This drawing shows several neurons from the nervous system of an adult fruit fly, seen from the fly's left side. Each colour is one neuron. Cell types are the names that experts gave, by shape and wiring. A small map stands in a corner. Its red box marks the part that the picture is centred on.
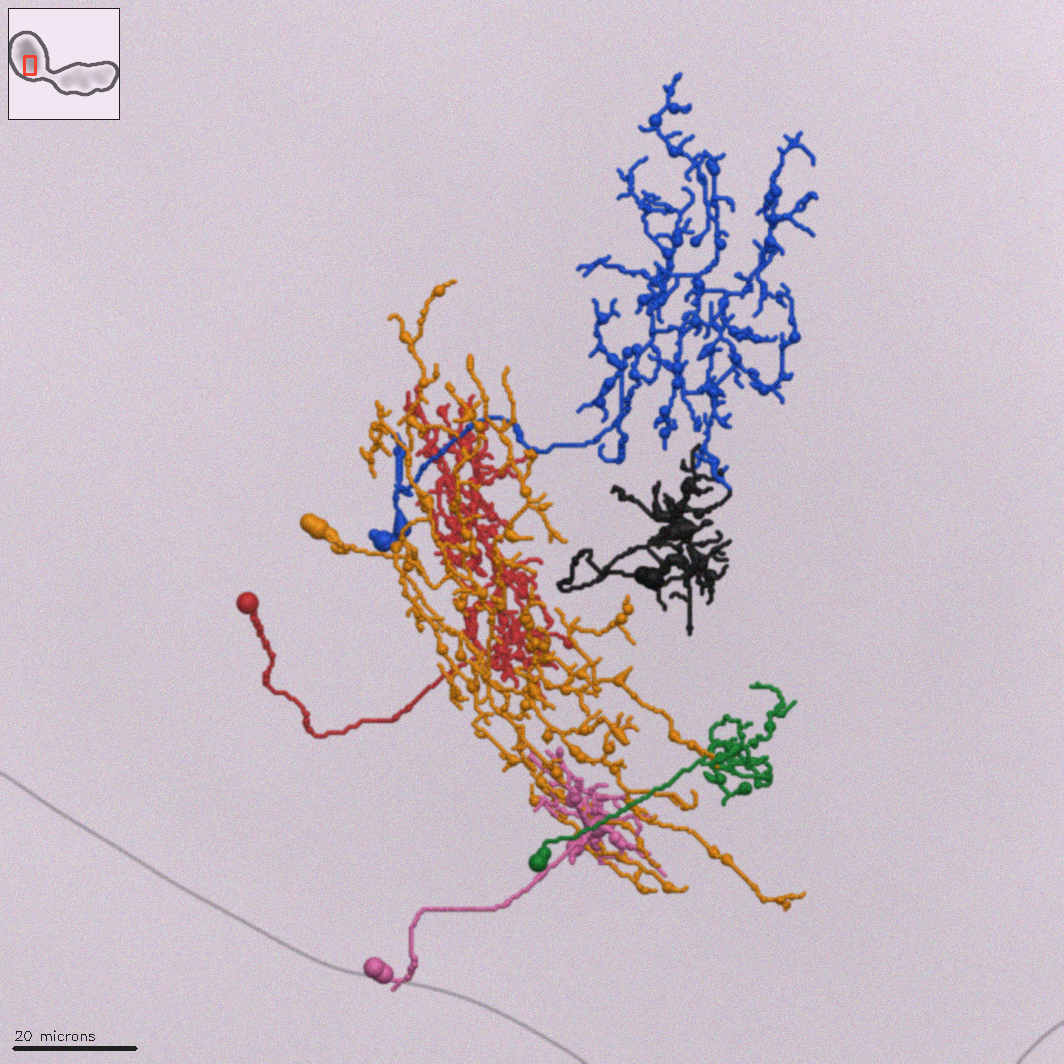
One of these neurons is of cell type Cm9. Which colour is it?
red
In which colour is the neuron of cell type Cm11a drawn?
blue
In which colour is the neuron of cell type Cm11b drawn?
orange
